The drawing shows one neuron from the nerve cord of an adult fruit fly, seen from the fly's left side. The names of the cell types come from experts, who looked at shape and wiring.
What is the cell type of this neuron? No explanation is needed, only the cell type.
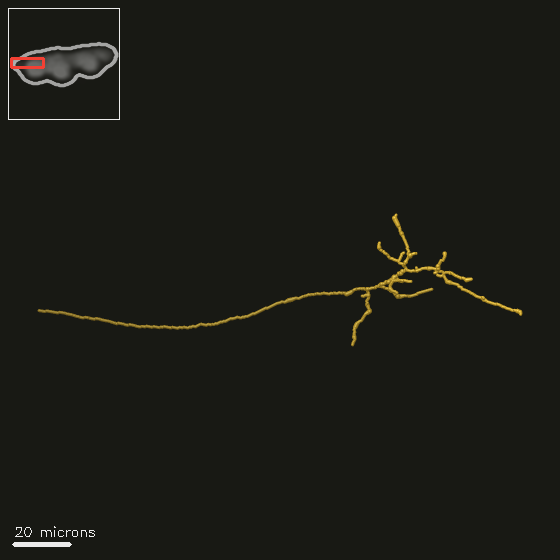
DNge174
